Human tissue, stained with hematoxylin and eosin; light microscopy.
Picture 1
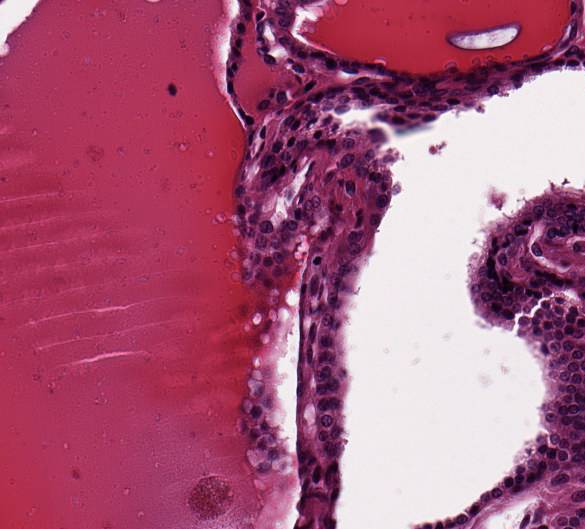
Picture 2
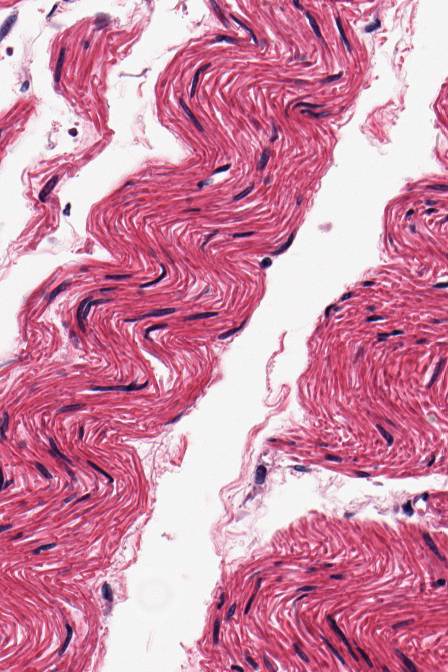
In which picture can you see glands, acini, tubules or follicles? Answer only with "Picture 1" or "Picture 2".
Picture 1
